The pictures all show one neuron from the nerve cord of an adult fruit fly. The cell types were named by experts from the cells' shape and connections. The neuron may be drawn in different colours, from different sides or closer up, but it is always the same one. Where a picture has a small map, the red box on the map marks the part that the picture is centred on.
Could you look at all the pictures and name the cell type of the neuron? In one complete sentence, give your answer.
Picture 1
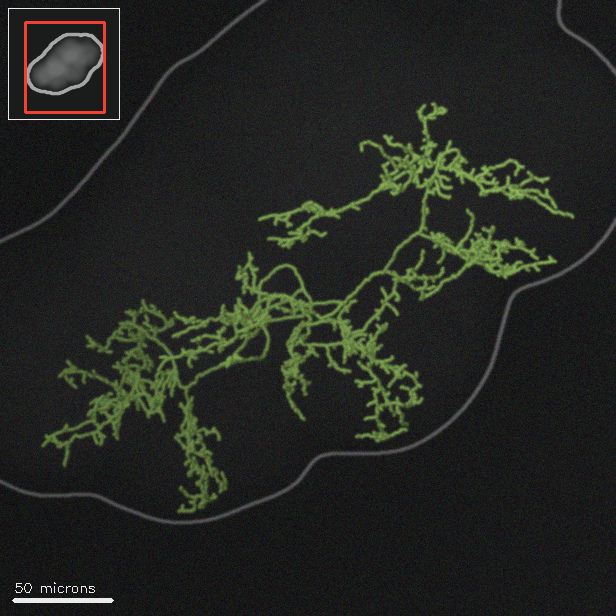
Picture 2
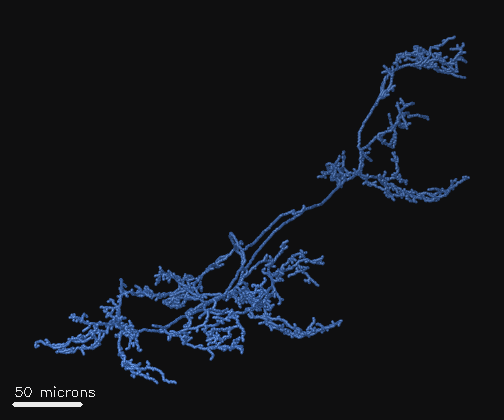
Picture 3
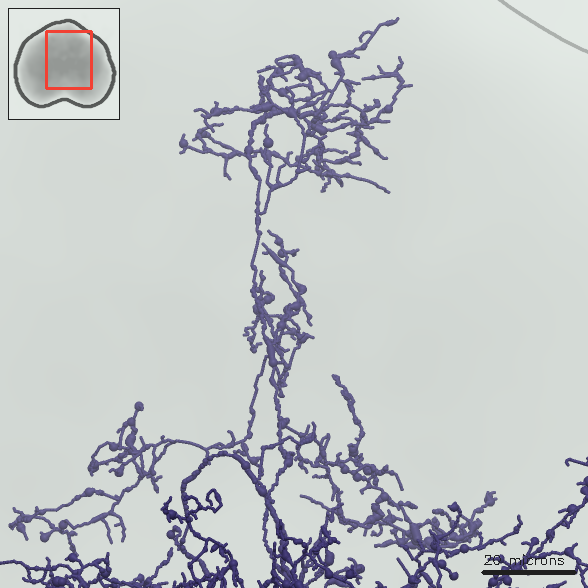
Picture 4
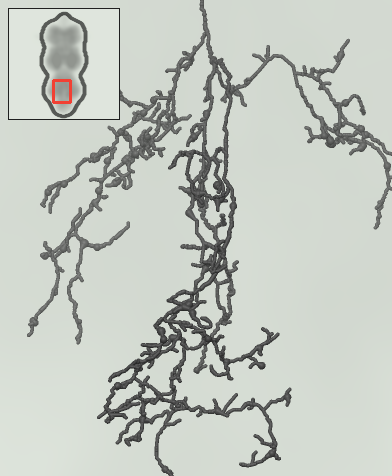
By cell type, this neuron is classified as IN05B036.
